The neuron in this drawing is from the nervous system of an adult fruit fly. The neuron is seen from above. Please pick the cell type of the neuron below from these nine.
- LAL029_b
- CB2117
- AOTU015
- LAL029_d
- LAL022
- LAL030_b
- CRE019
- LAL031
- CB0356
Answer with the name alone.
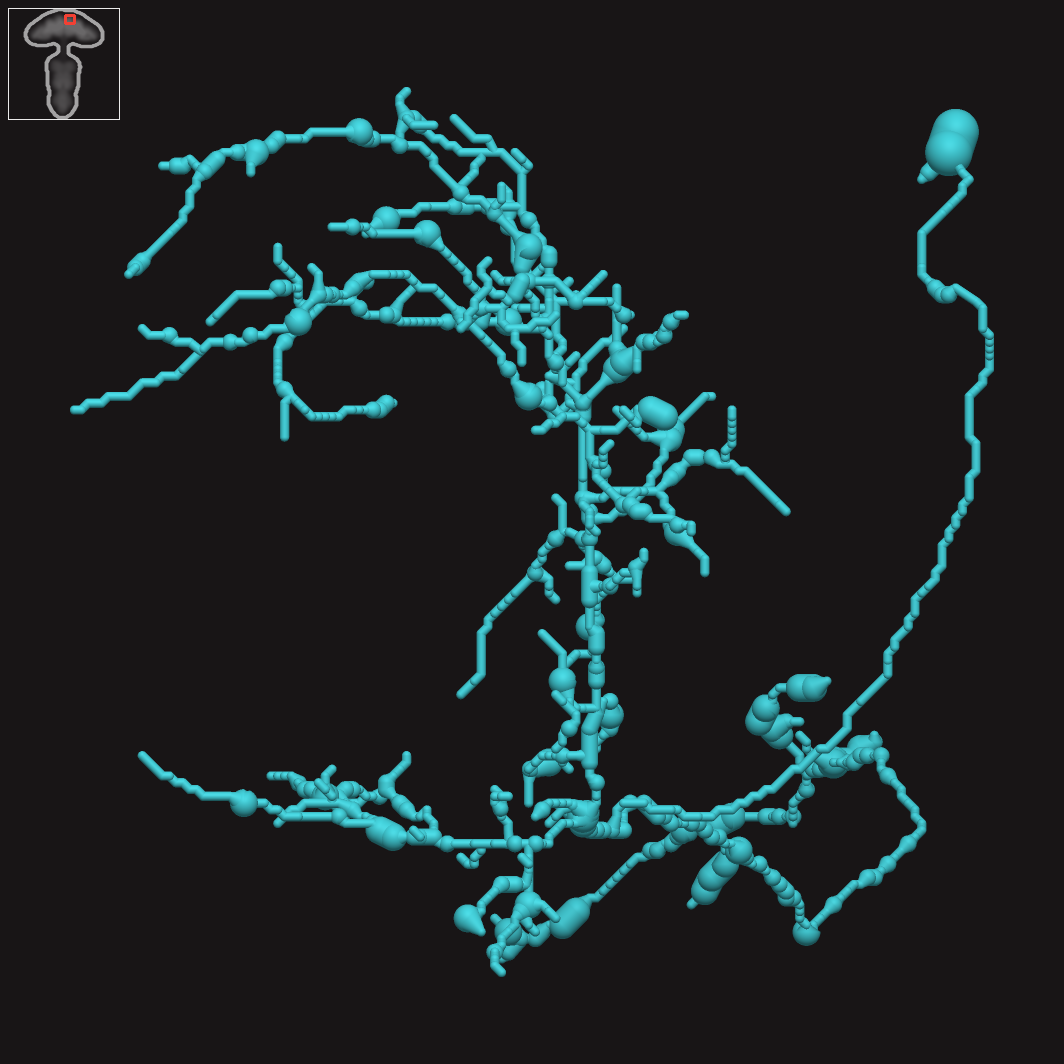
LAL031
